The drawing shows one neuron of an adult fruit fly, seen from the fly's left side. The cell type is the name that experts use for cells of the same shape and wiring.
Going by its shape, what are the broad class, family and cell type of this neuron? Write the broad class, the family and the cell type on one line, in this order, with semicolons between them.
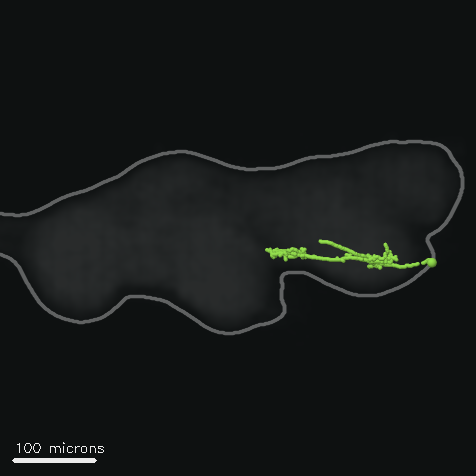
nerve-cord intrinsic neuron; hemilineage 01B; IN01B098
